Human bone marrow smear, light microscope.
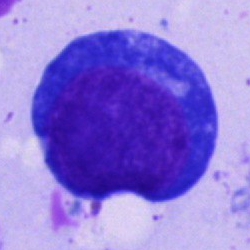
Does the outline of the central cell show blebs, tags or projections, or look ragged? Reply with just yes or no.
No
